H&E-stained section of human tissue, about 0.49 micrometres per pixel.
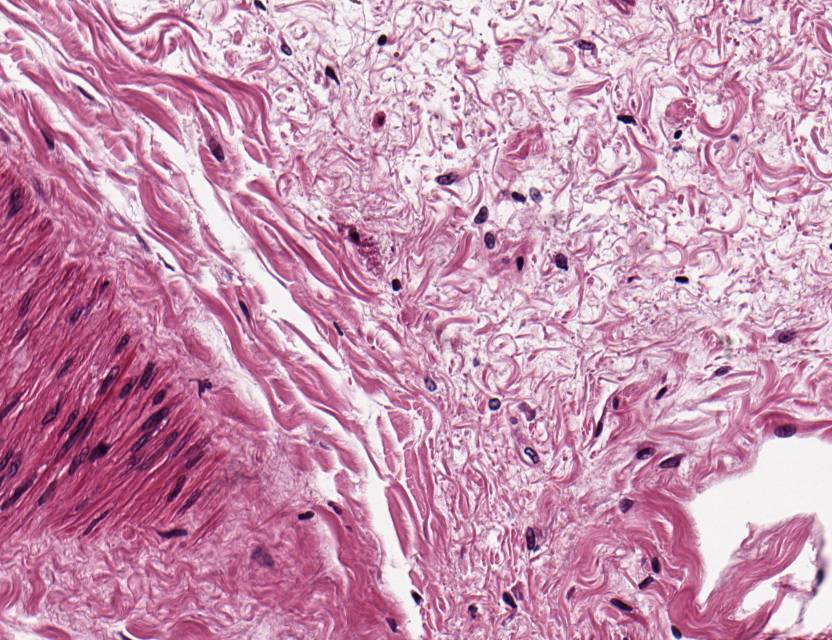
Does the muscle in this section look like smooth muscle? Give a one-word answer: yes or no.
Yes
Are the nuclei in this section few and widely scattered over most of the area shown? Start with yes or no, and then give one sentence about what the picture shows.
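Yes. The connective tissue holds only sparse, scattered spindle-to-oval dark nuclei.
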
